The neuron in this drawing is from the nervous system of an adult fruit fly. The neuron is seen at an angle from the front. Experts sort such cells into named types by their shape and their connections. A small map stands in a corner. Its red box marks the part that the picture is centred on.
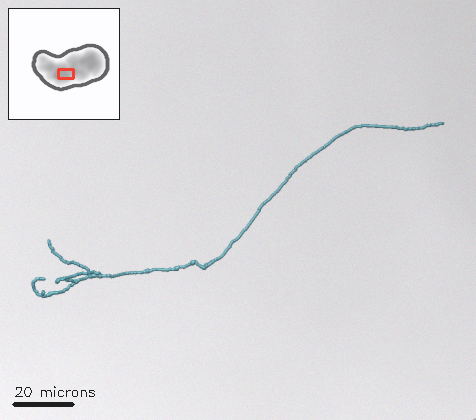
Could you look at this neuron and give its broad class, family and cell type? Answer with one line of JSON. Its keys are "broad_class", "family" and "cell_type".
{"broad_class": "sensory neuron entering the nerve cord", "family": "class gustatory", "cell_type": "WG1"}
